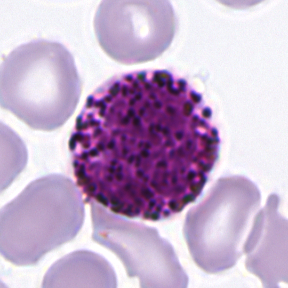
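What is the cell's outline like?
Round and smooth.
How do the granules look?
They are coarse, distinct round dots, with a pinkish-purple background showing between them.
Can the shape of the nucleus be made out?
No; the granules hide it.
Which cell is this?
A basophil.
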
